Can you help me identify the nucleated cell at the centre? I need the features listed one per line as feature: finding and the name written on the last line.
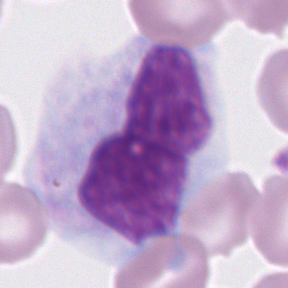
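Nucleus: narrowed by an indentation near the middle, giving upper and lower lobes
Position: nucleus toward the right, so most cytoplasm sits left
Cytoplasm: abundant, a broad area beside the nucleus
Left border: faint, and irregular too
Name: monocyte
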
